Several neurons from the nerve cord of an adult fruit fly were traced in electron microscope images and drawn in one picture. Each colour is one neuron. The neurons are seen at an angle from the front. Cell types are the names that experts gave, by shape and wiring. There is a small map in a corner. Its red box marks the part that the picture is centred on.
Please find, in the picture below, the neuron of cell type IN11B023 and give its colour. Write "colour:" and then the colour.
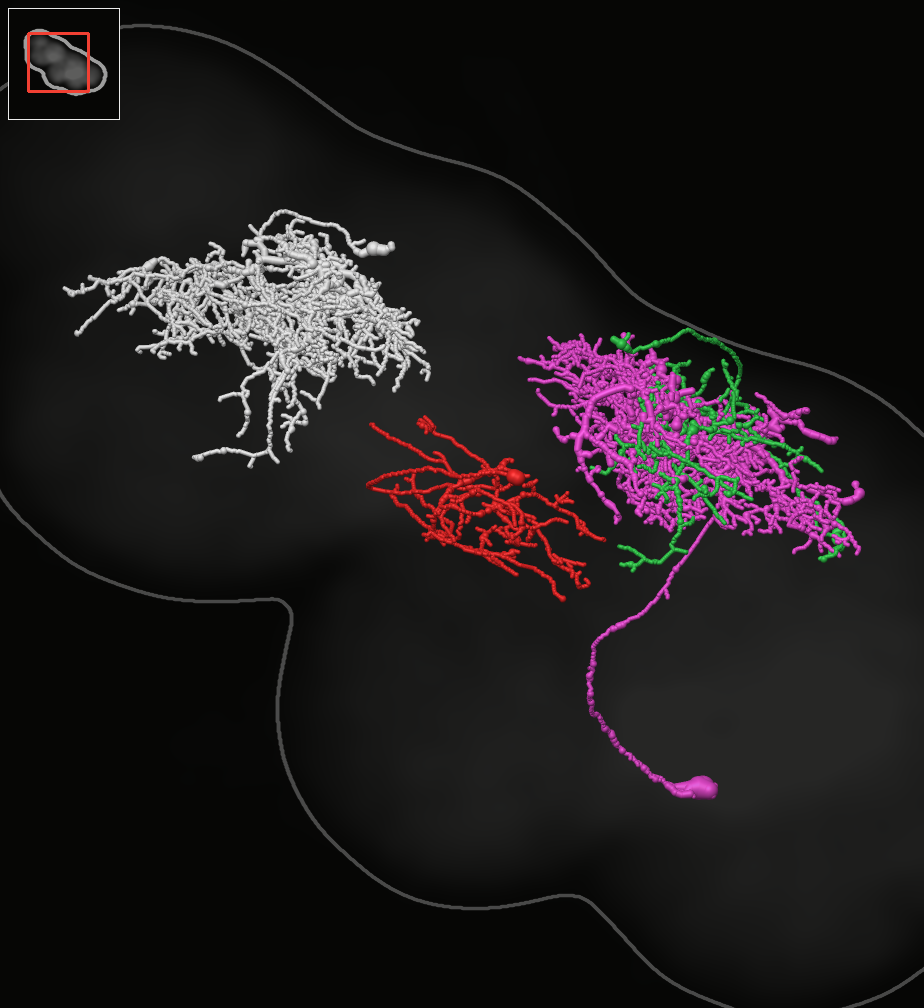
colour: green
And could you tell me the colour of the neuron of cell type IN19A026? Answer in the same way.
colour: white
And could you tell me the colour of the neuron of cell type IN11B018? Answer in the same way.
colour: red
